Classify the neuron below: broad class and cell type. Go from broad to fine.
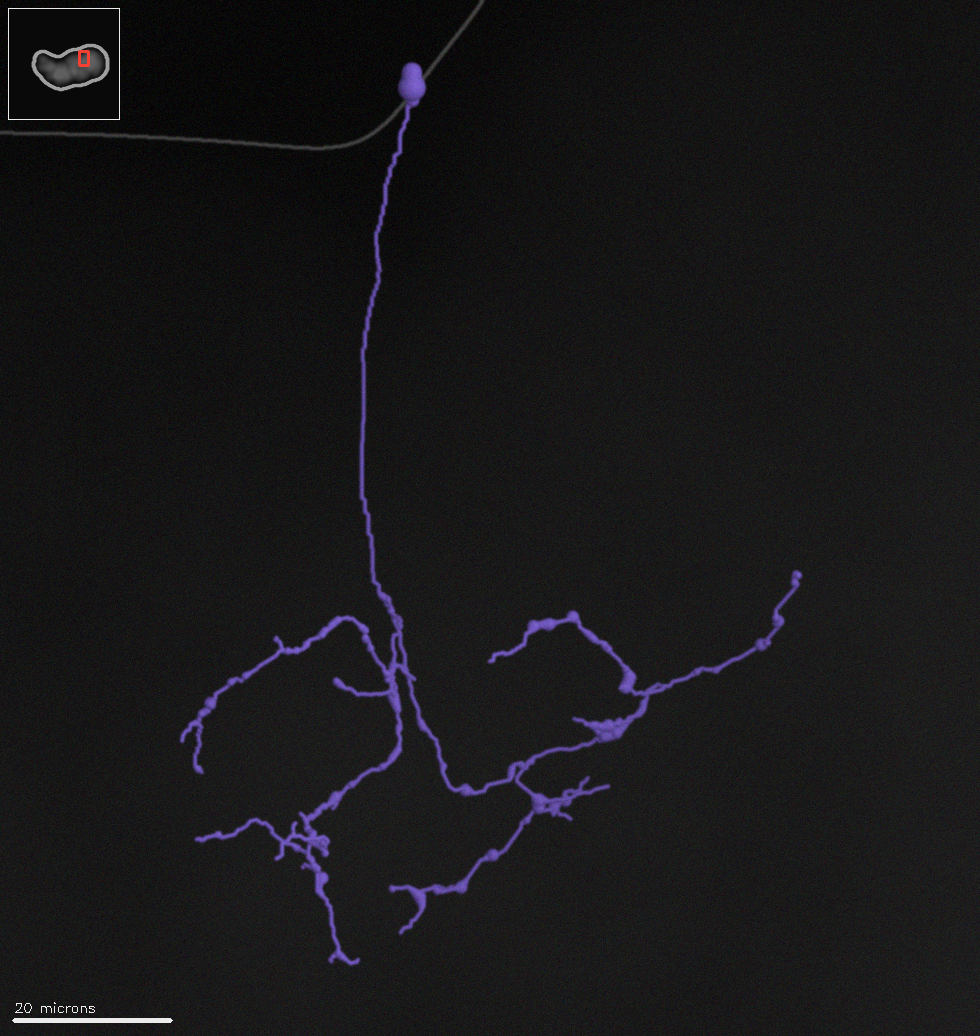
central-brain intrinsic neuron; CB1844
